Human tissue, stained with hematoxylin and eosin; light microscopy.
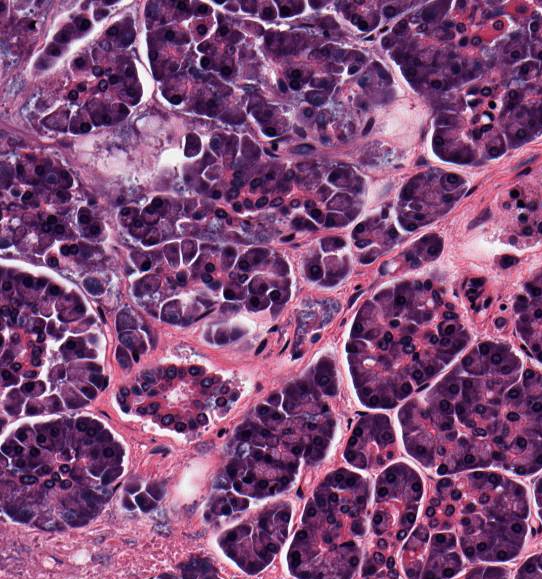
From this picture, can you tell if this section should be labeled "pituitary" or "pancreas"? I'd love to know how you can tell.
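This is pancreas. Looking across the field, the epithelial cells sit in rounded nests with thin fibrous septa between them. Inside the nests they gather into small acini around tiny central lumina, each cell with one round dark nucleus of fairly uniform size.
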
